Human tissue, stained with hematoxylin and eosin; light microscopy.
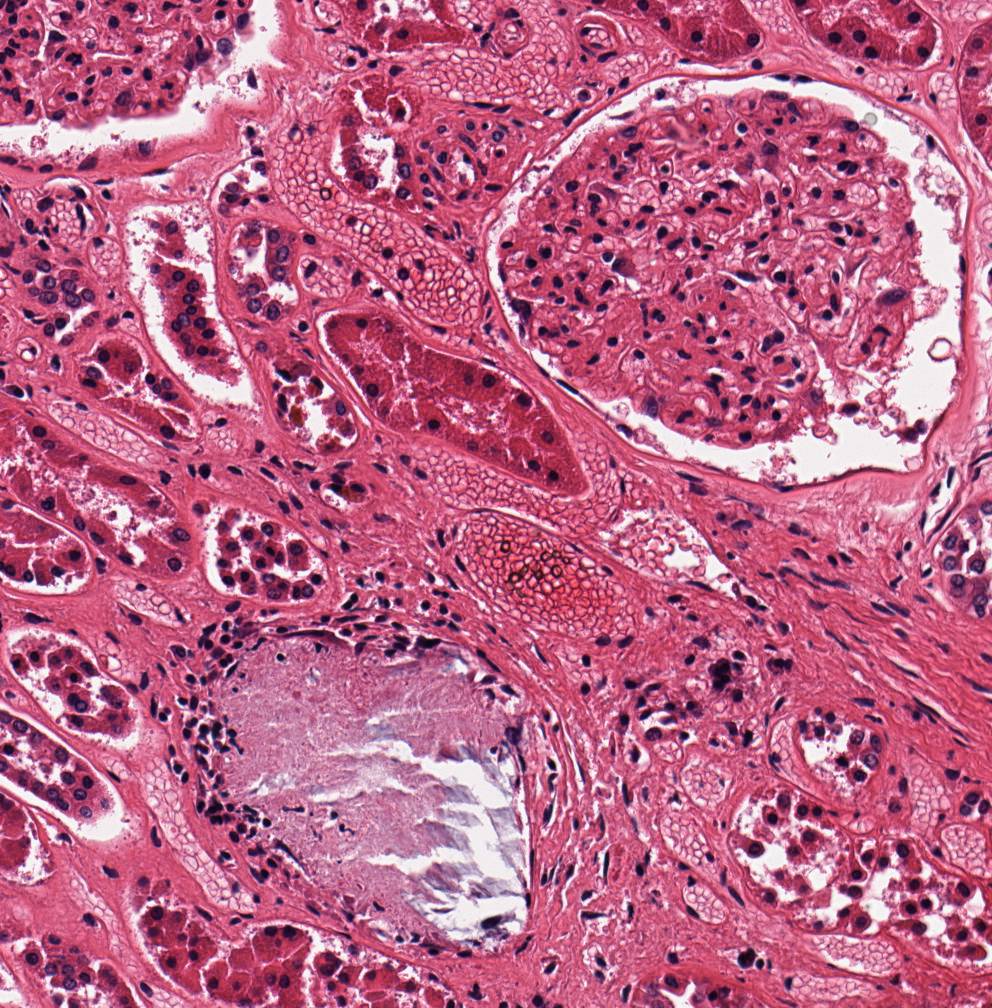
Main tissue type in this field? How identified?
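The field mainly shows the cortical labyrinth of the kidney. A large rounded glomerulus sits upper right; a clear crescent of empty space separates tuft from capsule along its right and lower edges.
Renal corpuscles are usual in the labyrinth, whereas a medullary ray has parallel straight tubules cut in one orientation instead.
Many tubules across the left and bottom have cells with deeply eosinophilic granular cytoplasm and round dark nuclei.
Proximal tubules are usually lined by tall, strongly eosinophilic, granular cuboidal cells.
Pale, finely honeycombed tubular profiles lie between the darker tubules, especially in the upper middle.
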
